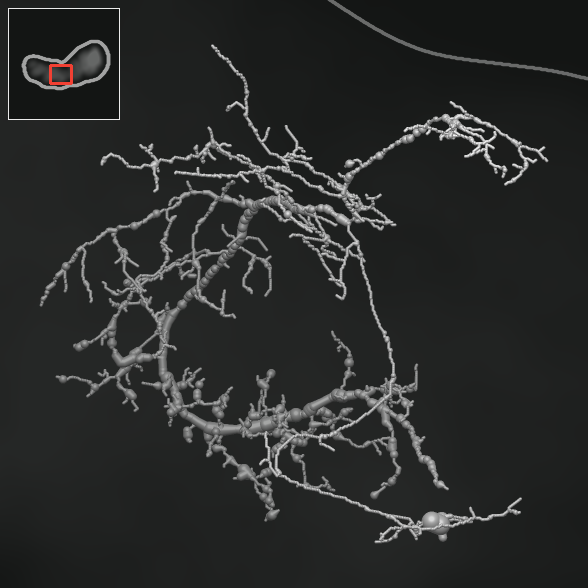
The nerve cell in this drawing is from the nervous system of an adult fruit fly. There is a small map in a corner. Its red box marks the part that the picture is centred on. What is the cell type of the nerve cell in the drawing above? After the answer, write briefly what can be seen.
The cell type is IN02A015. This is a nerve-cord intrinsic neuron. More than a hundred branch ends can be seen. As drawn here it is about as wide as it is tall.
